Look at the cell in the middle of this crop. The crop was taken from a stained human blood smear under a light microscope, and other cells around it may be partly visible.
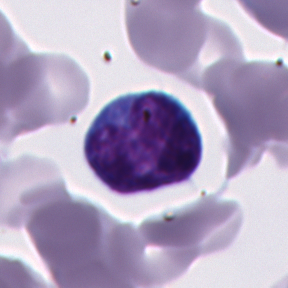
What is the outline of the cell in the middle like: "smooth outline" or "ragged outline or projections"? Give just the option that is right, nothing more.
Smooth outline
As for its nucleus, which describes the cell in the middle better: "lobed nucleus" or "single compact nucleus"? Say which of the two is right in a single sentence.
One compact round, oval or kidney-shaped mass makes up the nucleus.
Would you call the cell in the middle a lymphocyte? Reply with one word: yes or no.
yes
